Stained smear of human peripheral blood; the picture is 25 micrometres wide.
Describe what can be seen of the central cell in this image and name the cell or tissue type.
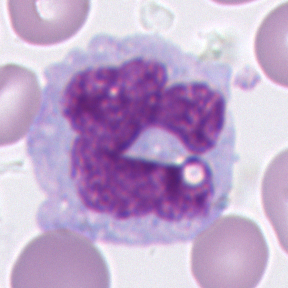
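Looking first at the nucleus, I see it folded into a horseshoe shape that opens toward the right. Its chromatin looks lacy and stringy, with paler gaps between the strands. Around it there is plenty of cytoplasm, pale grey-blue. Over the lower-right end of the nucleus sits a small, bright, round spot like a ring. This is a monocyte.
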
